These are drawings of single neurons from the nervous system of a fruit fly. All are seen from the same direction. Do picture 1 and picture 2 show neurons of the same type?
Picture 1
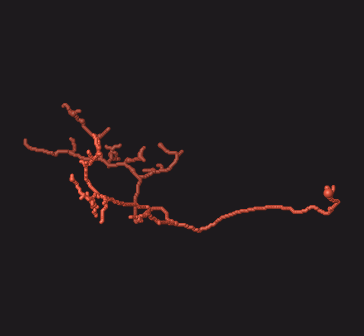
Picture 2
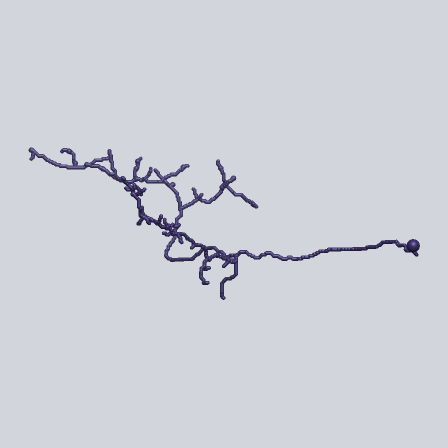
yes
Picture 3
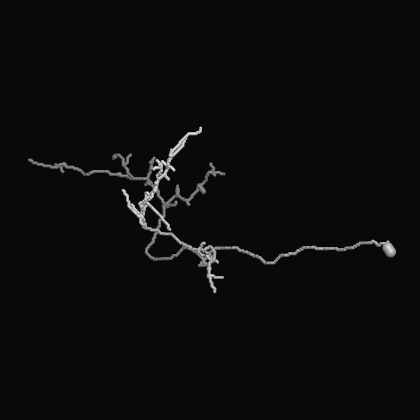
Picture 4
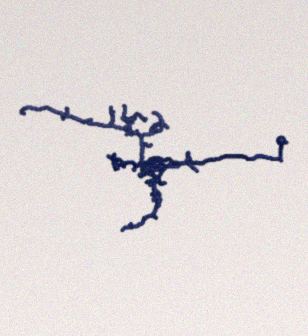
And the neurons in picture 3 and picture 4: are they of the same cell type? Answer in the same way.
no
